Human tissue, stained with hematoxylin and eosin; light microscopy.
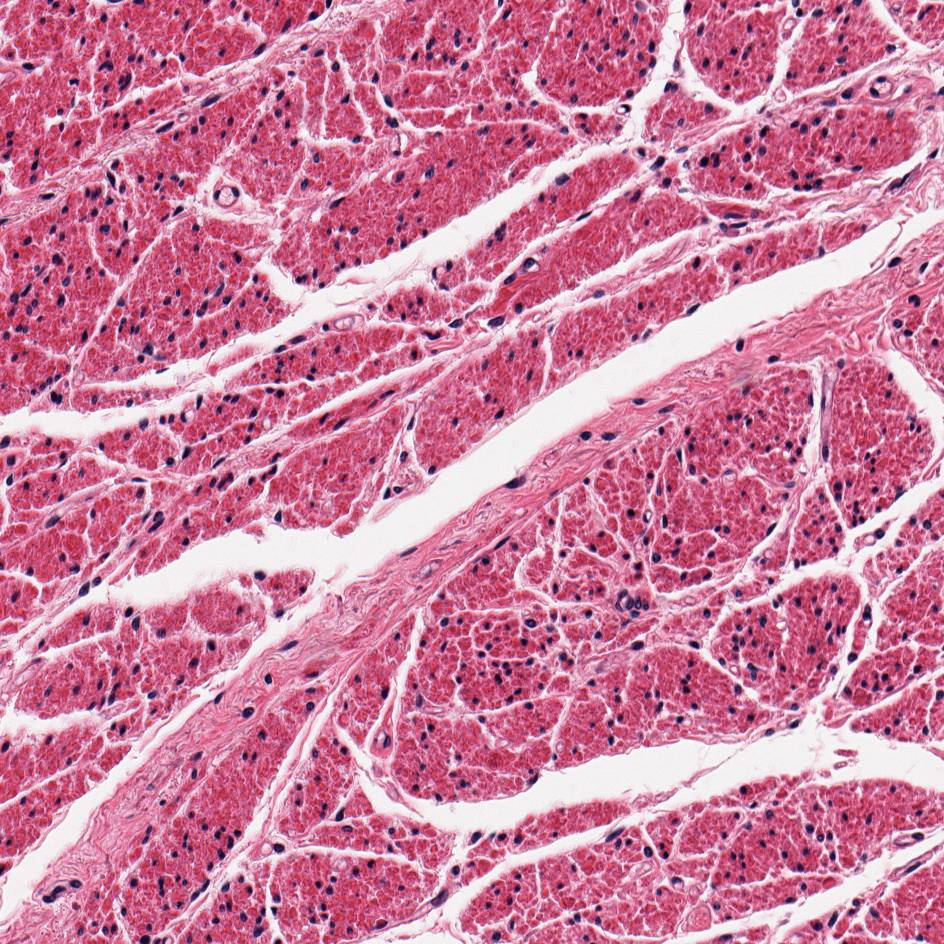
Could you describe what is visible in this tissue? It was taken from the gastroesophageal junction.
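Connective tissue: a broad band of pale pink fibrous connective tissue runs diagonally, lower left to upper right, through the centre. Plane of section: most muscle bundles are cut across, showing small polygonal profiles rather than long fibres. Nuclei: small, dark, round to oval, scattered evenly through each bundle's interior. Muscle cytoplasm: deep red-pink with eosin.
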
